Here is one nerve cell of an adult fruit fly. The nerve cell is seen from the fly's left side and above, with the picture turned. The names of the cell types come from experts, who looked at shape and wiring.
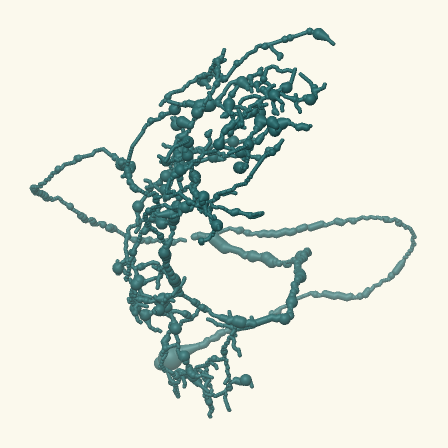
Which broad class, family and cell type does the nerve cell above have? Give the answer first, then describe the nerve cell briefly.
Its broad class is central-brain intrinsic neuron. Its family is hemilineage LHl4_dorsal. The cell type is CB0373. The picture shows dozens of branch ends. In this view it is about as wide as it is tall.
